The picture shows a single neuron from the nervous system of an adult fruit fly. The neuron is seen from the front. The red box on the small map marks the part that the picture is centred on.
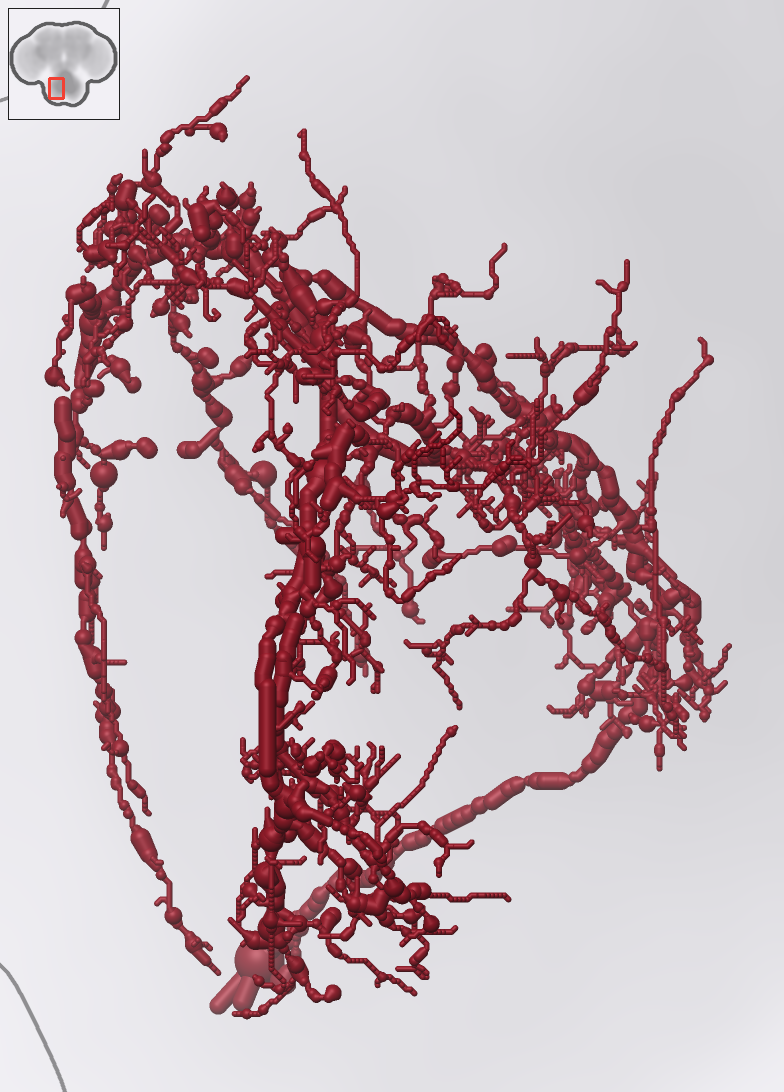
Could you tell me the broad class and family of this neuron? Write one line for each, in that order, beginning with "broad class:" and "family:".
broad class: nerve-cord intrinsic neuron
family: hemilineage 21A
